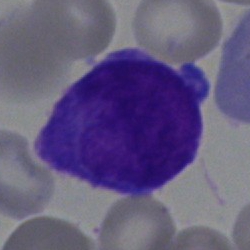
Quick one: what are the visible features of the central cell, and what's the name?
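Outline: roughly round, with a few blunt angles and a small rounded bleb projecting from the upper right edge. Staining: deep, dark violet-blue throughout the whole cell. Chromatin: finely textured, without coarse dark clumps. Cell type: blast.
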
